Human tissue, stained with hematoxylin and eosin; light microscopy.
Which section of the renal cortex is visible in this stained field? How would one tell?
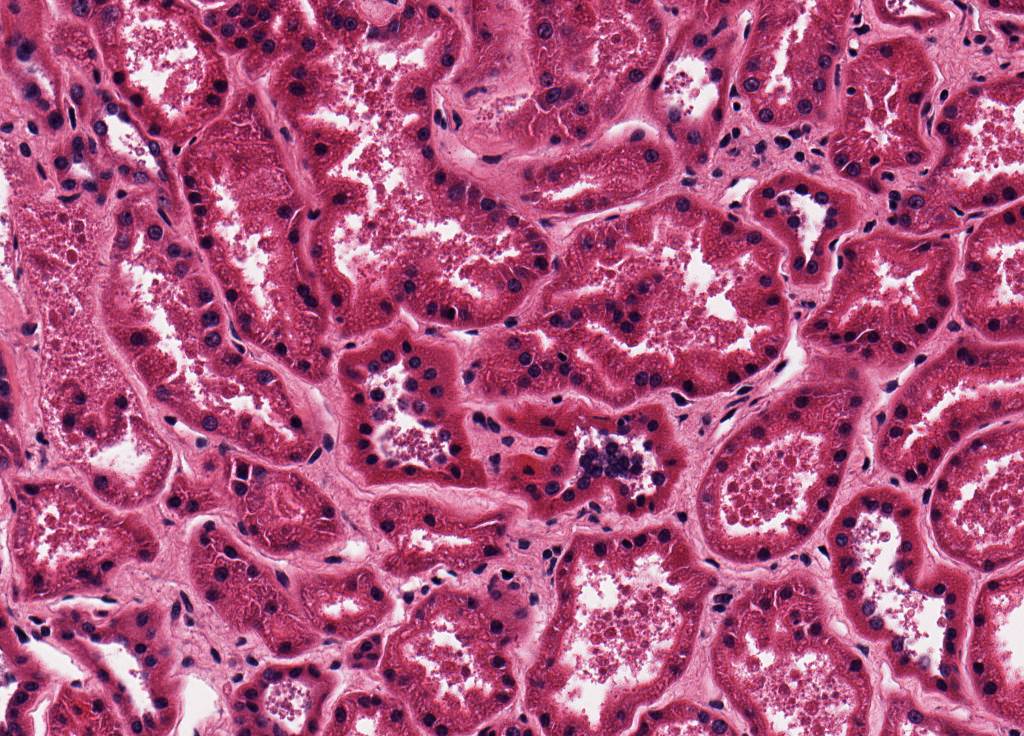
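Answer: cortical labyrinth. The field is packed with tubules lying close together, cut in round, oval and elongated profiles, each lined by a single layer of cuboidal to low columnar cells with abundant, deeply eosinophilic cytoplasm.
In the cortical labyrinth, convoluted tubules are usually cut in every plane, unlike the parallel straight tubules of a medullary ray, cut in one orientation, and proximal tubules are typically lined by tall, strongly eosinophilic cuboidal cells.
At many lumens the lining cells have ragged edges, as if apical cytoplasm had broken off.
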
